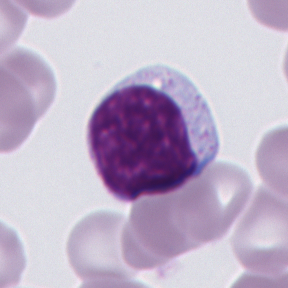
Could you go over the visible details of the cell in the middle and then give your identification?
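A smooth, rounded outline bounds this cell. Its nuclear chromatin is coarse and clumped. The cytoplasm is pale blue-grey, and one small clear spot lies in it at the top edge of the nucleus. This is a large granular lymphocyte.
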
